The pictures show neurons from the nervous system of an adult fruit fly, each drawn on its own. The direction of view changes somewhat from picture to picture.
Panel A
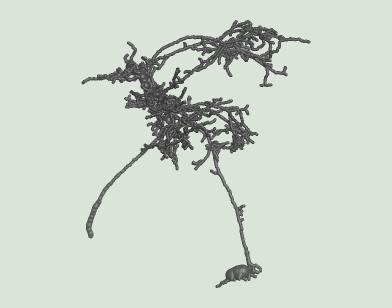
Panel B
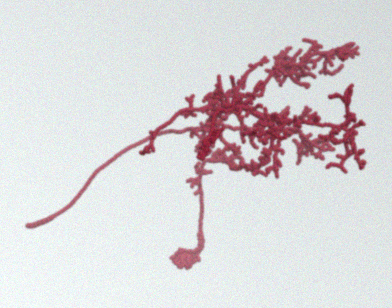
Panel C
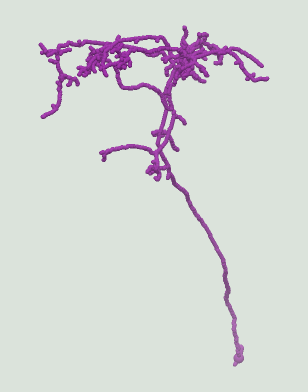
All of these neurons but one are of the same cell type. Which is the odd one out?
C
